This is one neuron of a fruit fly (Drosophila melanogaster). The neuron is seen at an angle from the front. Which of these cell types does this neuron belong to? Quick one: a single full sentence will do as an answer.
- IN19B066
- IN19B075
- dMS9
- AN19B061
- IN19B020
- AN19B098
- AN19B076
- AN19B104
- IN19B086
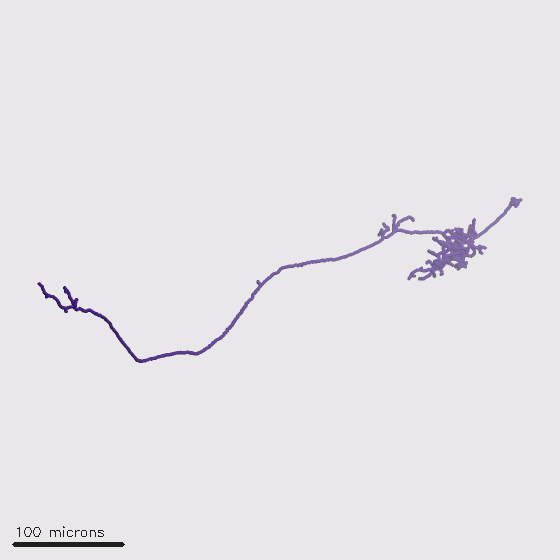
It is as AN19B076 that this neuron is typed.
